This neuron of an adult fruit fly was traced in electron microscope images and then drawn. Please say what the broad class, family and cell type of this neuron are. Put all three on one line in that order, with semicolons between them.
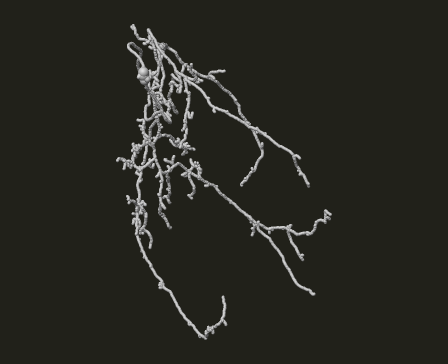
nerve-cord intrinsic neuron; hemilineage 16B; IN16B090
